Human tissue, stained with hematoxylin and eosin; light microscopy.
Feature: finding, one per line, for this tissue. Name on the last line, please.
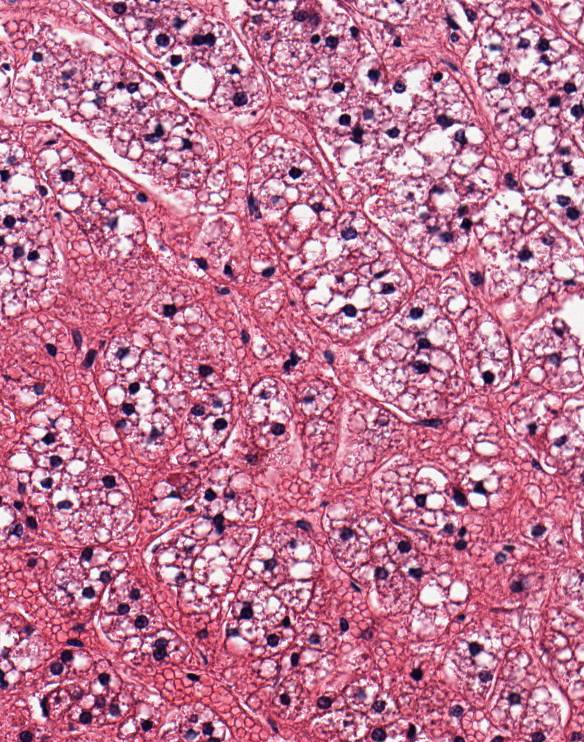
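Arrangement: rounded to oval nests, each outlined by a thin pink septum
Cytoplasm: mostly pale and bubbly, full of clear vacuoles of varying size
Nuclei: small, round, darkly stained, one per cell
Stroma: scant, only delicate thin septa, no thick fibrous bands
Name: adrenal gland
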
